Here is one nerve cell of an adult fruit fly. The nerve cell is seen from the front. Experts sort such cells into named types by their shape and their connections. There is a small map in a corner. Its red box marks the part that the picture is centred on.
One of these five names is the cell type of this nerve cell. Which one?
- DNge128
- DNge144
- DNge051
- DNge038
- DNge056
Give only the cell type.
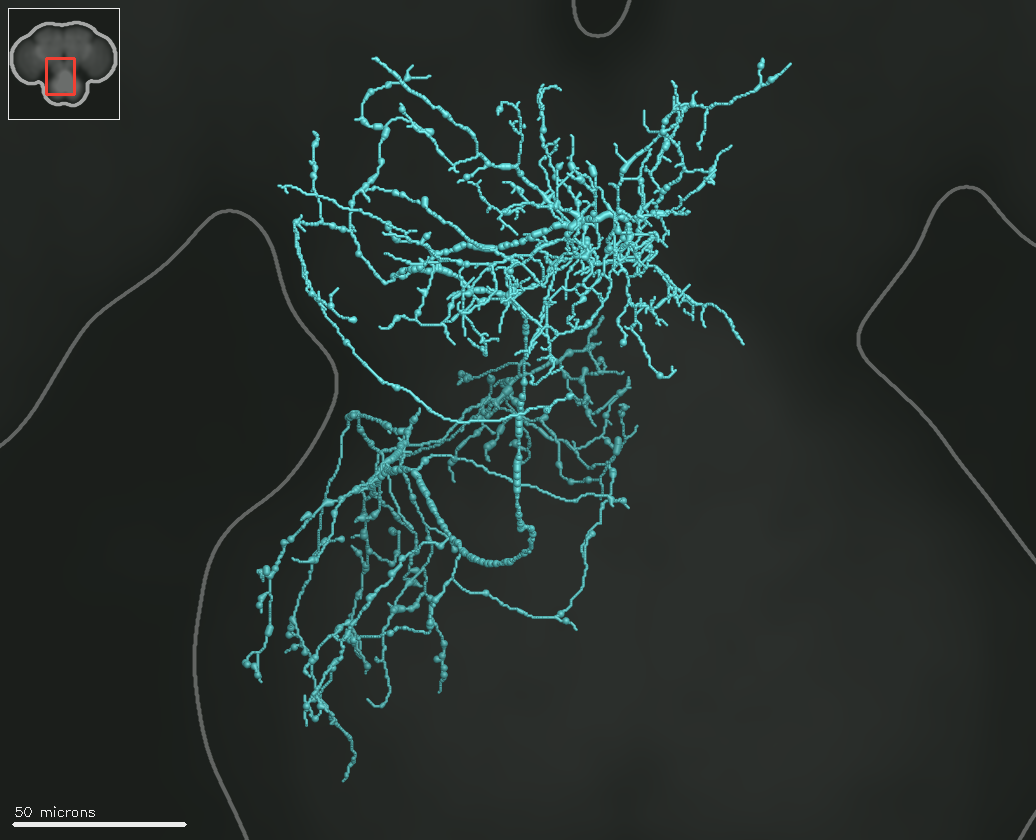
DNge038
